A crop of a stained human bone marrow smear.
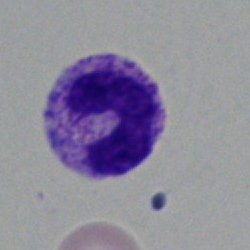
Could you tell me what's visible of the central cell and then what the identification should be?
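The dark nucleus, as I follow it, curves around a paler area on the left-centre of the cell. Its chromatin looks dense and dark purple. I can't make out any nucleoli in it. Nor do I see any vacuoles in the cytoplasm. This is a band neutrophil.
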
